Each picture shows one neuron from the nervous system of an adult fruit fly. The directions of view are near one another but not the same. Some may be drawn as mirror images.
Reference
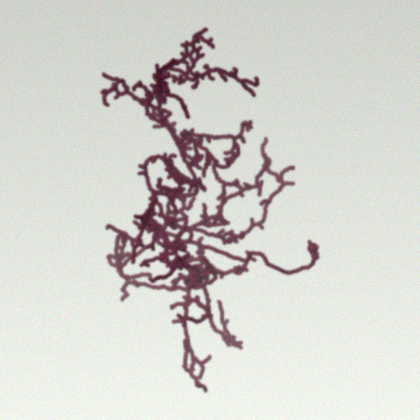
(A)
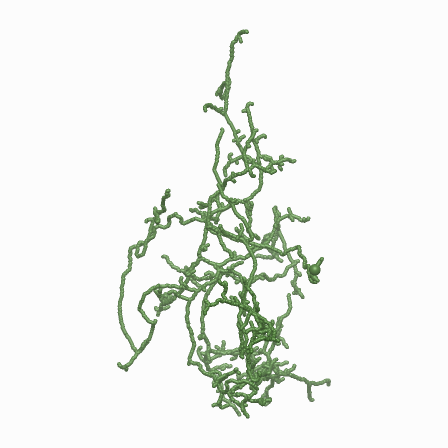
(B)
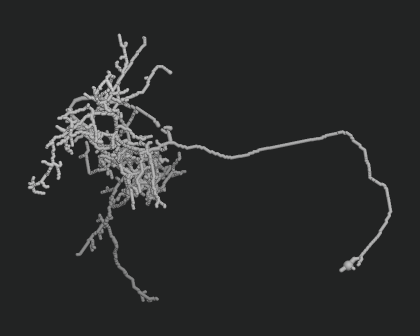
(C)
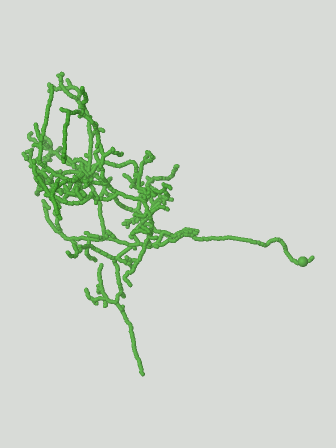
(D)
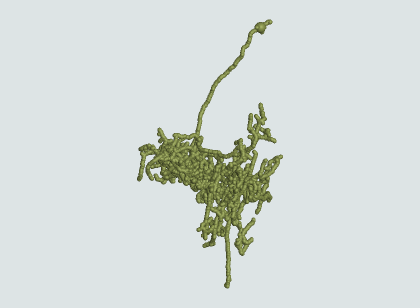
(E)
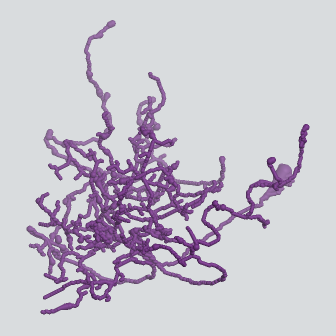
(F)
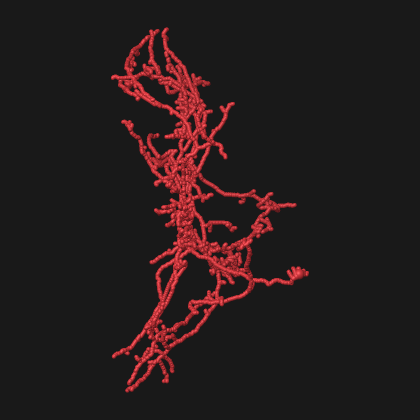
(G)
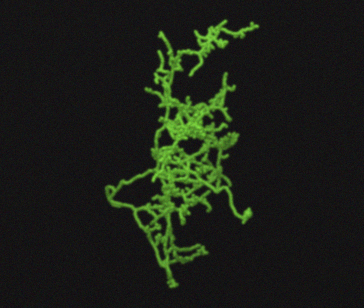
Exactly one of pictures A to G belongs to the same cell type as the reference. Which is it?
Picture G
